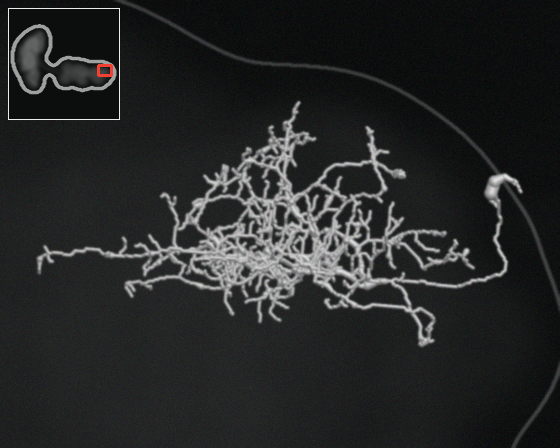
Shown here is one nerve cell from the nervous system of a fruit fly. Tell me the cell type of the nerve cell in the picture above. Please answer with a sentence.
The cell type is INXXX357.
